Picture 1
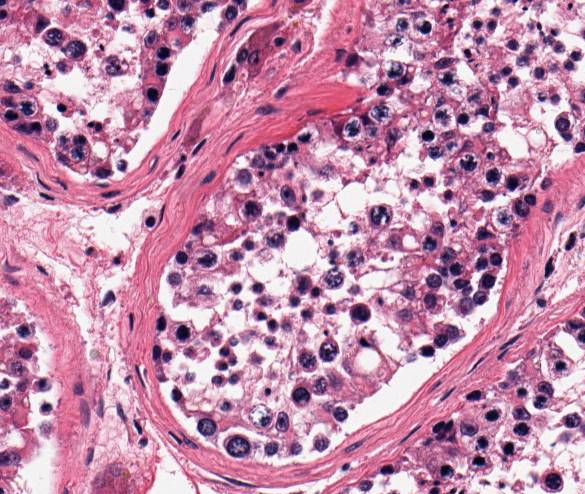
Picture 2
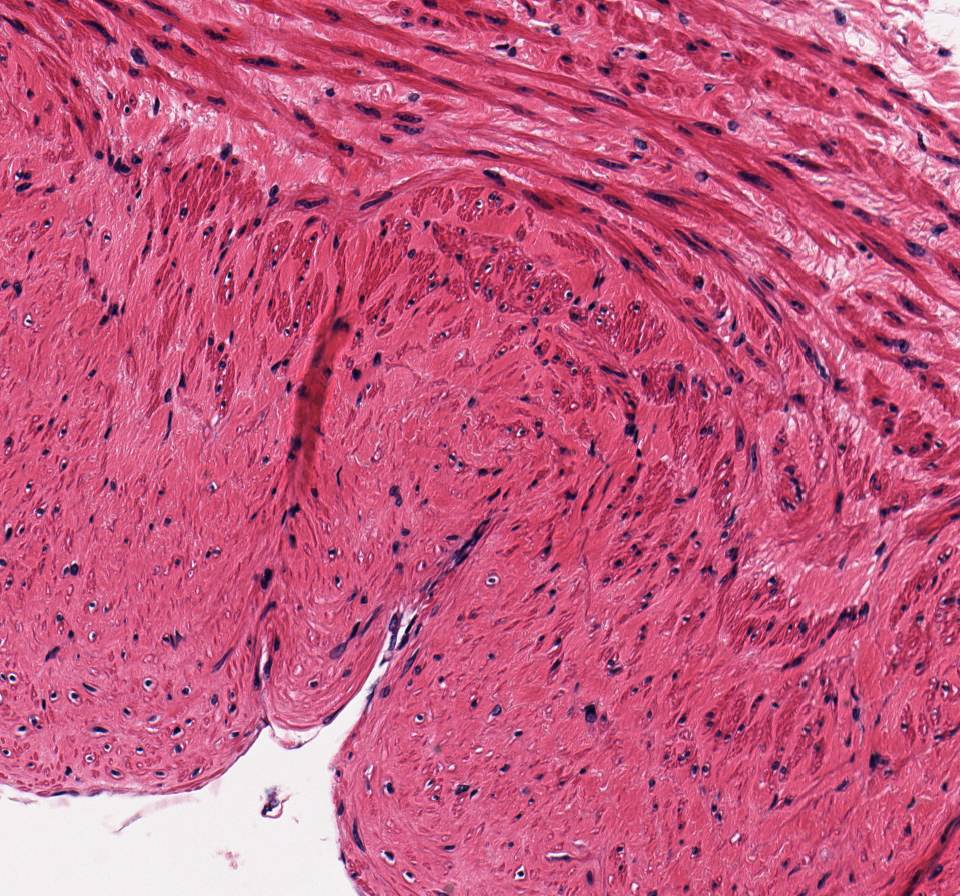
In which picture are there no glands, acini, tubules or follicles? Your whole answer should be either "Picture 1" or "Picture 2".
Picture 2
